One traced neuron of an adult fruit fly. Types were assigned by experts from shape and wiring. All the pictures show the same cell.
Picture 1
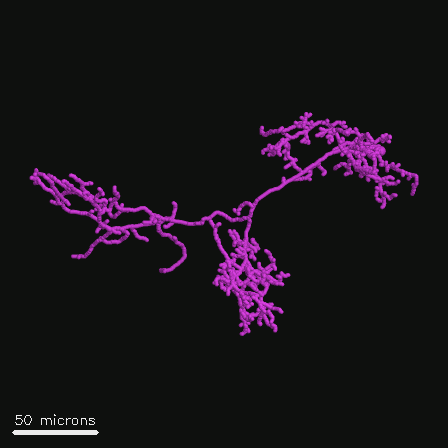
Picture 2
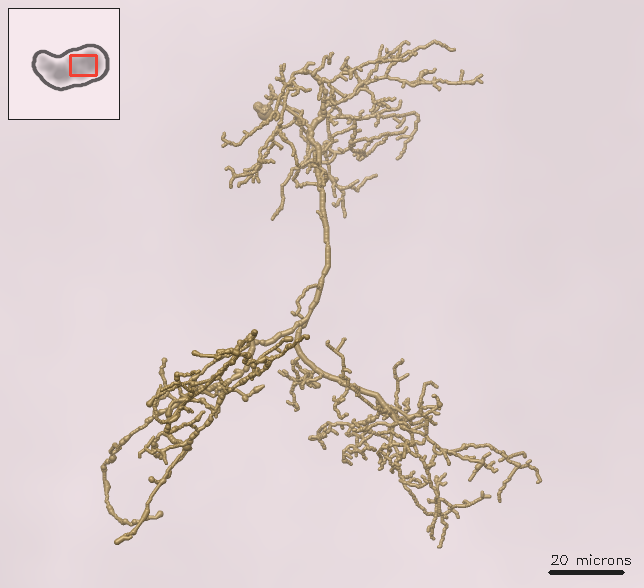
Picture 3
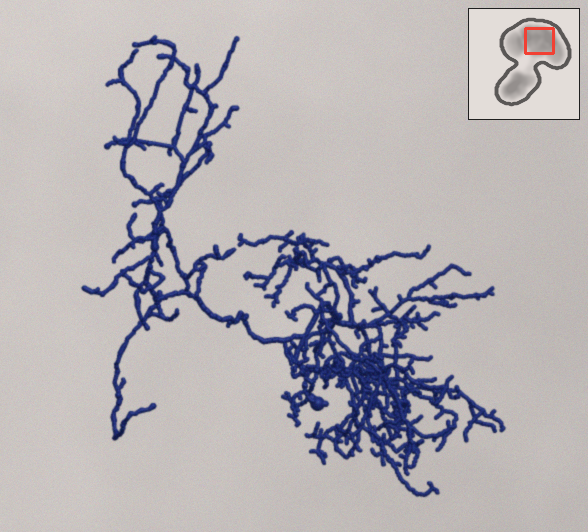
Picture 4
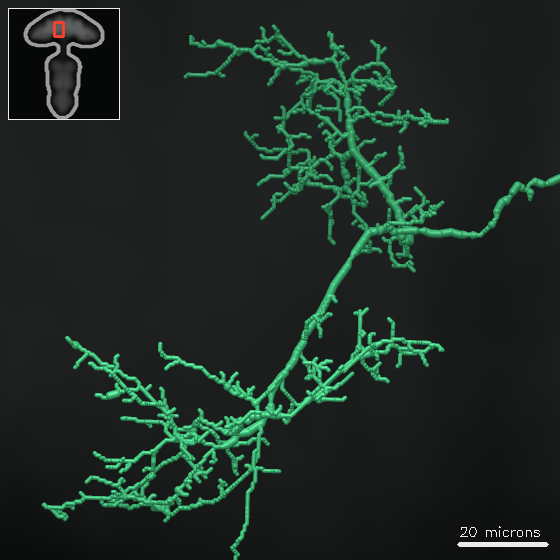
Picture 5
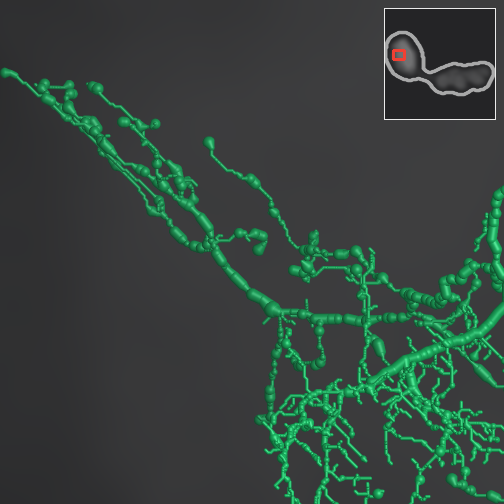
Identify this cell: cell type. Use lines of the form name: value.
cell type: VES070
